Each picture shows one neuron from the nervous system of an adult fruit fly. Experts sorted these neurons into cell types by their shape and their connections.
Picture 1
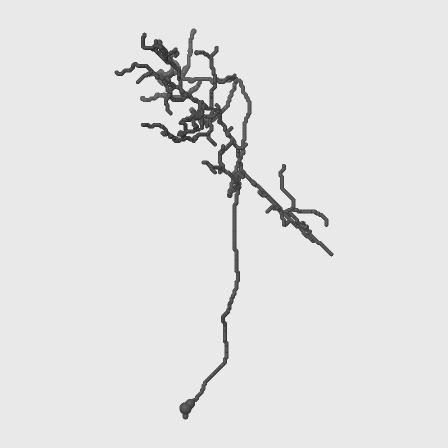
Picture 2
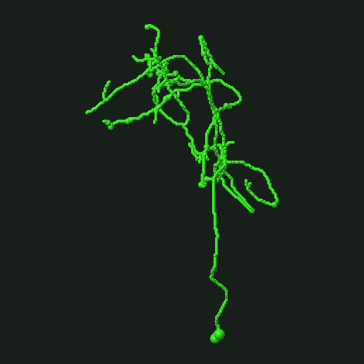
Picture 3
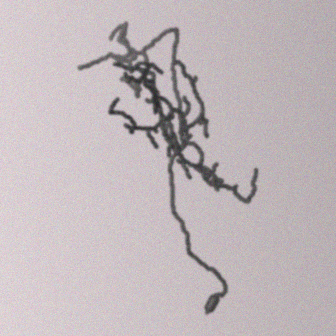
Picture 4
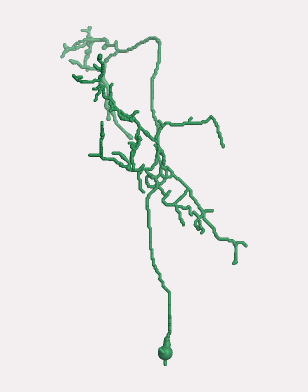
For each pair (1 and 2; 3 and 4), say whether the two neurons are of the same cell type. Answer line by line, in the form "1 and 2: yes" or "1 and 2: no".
1 and 2: no
3 and 4: yes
